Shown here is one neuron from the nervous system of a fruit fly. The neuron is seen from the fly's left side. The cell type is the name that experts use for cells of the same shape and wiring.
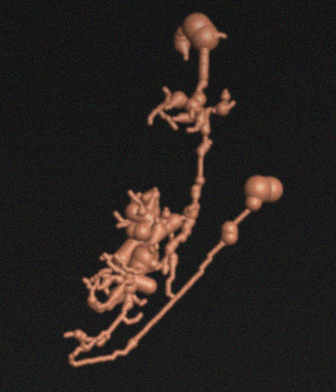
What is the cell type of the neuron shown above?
Mi4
